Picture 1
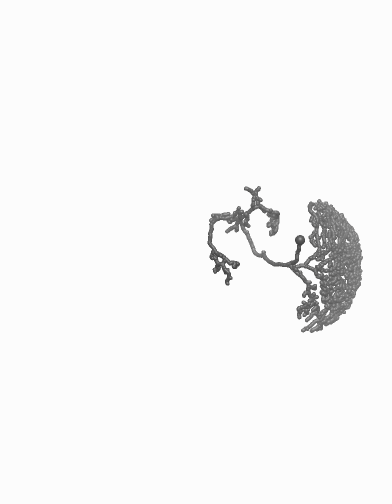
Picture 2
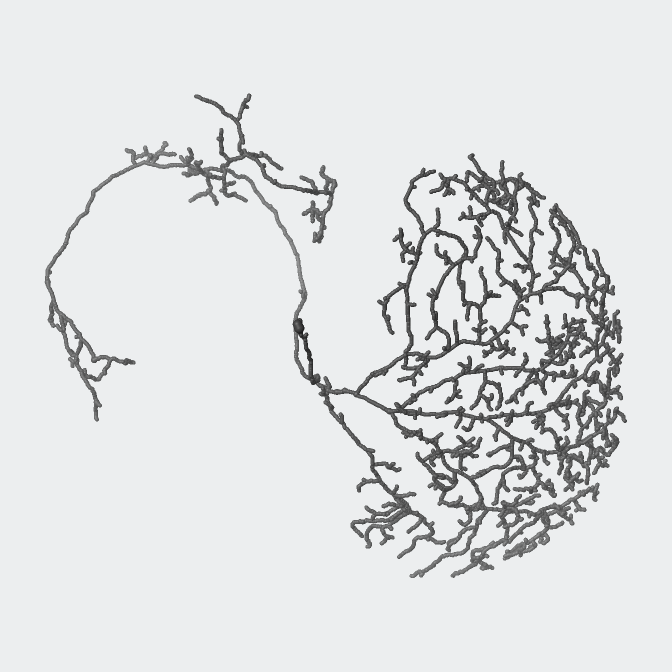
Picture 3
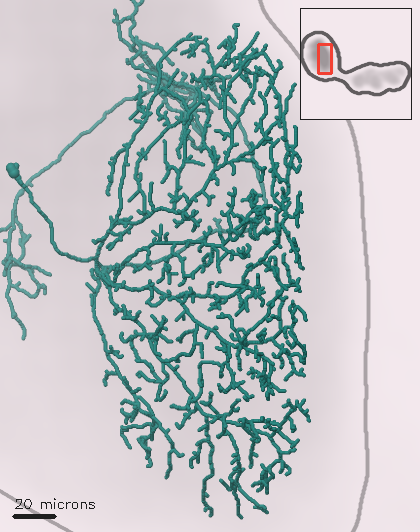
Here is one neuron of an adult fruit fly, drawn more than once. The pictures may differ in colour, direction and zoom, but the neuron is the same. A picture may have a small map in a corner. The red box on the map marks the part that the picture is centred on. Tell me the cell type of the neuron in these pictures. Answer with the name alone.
MeVP49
